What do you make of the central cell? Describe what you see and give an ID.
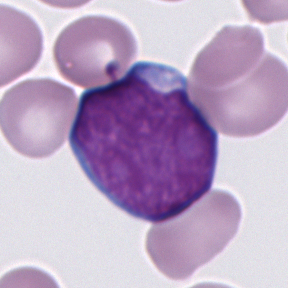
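A single unlobed mass forms the nucleus. Its chromatin is finely and evenly stippled rather than gathered into coarse dark clumps. Around most of the nucleus the cytoplasm is no more than a thin rim, and no vacuoles are visible in it. The cell is a myeloblast.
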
